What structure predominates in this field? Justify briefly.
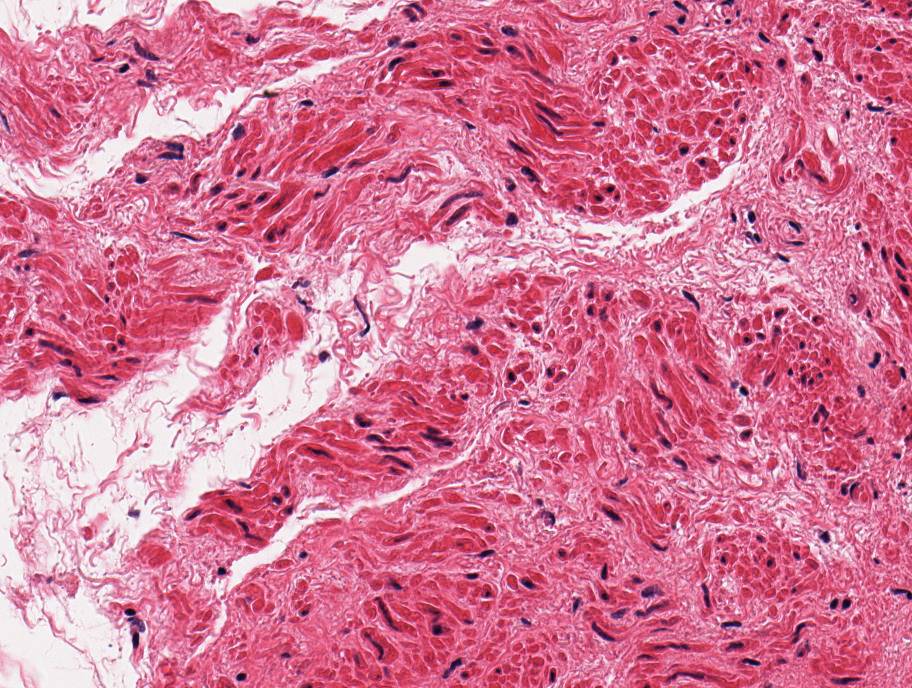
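Fibromuscular stroma is what this field mainly shows. Check one: interlacing smooth muscle bundles, cut in different planes, with paler connective tissue between.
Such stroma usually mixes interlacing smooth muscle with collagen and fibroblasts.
Check two: lengthwise bundles, upper left and lower centre, have spindle cells with elongated, blunt-ended nuclei, so muscle dominates. Check three: no epithelium or fat cells appear.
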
